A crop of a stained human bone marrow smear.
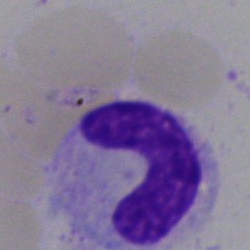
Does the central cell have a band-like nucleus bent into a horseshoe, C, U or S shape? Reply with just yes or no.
Yes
